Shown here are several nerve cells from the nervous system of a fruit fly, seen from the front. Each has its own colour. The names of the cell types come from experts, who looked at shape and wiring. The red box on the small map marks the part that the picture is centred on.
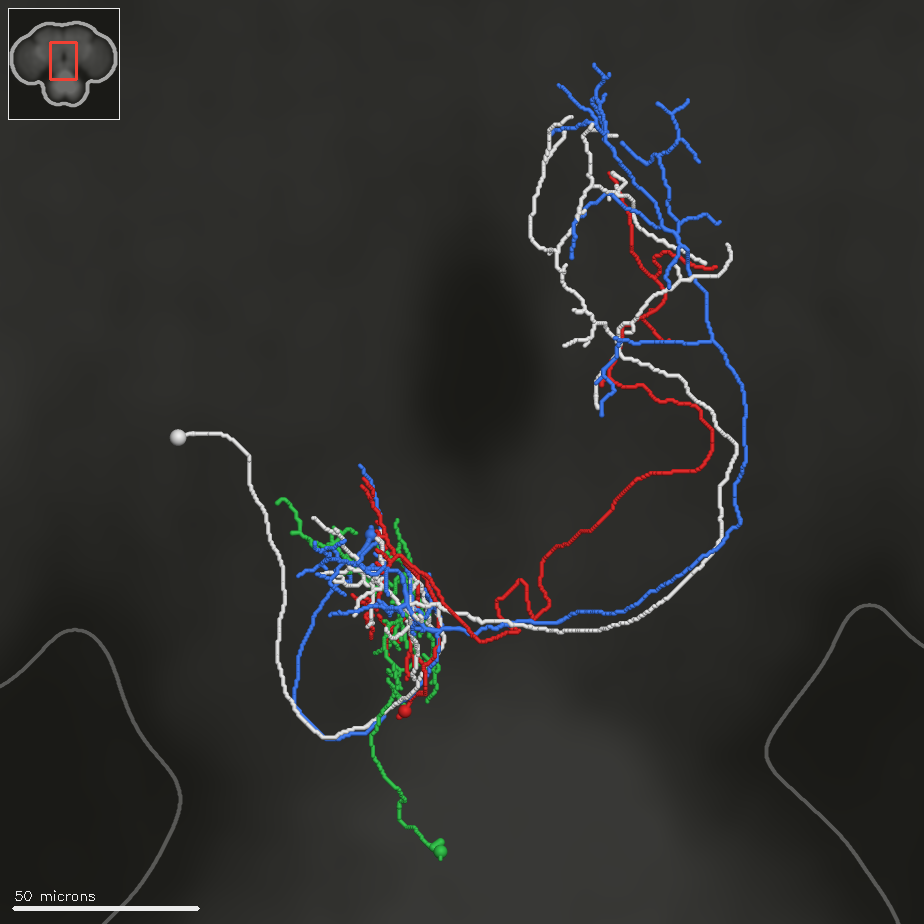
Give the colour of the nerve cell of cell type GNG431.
green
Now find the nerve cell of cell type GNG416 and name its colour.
red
